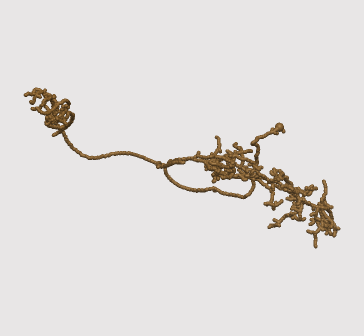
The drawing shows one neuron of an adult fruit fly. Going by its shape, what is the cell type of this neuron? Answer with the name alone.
SLP281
